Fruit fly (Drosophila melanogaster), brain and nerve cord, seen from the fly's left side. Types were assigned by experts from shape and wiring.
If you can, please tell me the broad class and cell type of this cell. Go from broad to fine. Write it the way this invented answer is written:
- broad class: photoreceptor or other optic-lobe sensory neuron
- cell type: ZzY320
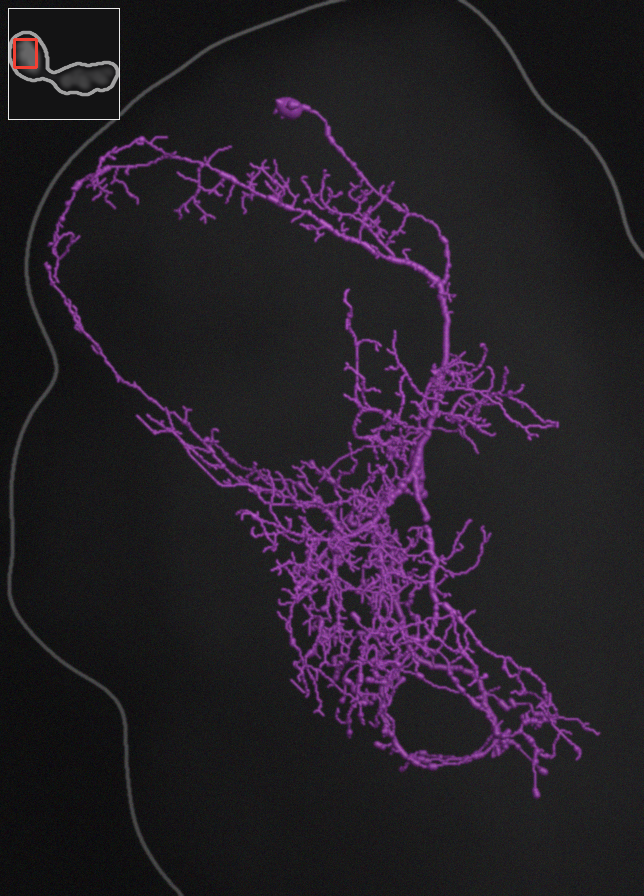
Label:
- broad class: central-brain intrinsic neuron
- cell type: VES045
